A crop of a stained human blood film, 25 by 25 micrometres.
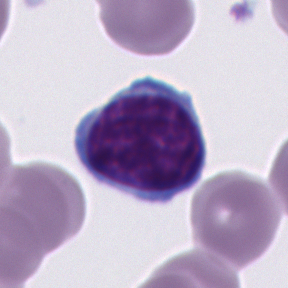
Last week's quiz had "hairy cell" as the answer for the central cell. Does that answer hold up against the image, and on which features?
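The cell's outline is slightly angular rather than smoothly round, and it measures about 11 micrometres across. The nucleus is roundish, without lobes or indentation, and measures about 10 by 8 micrometres. It fills about 80% of the cell's area. The chromatin is dark purple and coarsely clumped, and no nucleolus can be seen. The cytoplasm shows neither granules nor vacuoles.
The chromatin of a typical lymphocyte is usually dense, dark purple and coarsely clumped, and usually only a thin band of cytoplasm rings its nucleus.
With the nucleus taking up about 80% of the area, little cytoplasm is left, which agrees with a typical lymphocyte.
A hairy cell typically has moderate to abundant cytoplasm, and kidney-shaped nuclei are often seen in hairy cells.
Both the small share of cytoplasm and the unindented nucleus therefore speak against hairy cell.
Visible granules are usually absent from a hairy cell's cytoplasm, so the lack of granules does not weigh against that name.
The name hairy cell does not fit: the cell is a typical lymphocyte.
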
